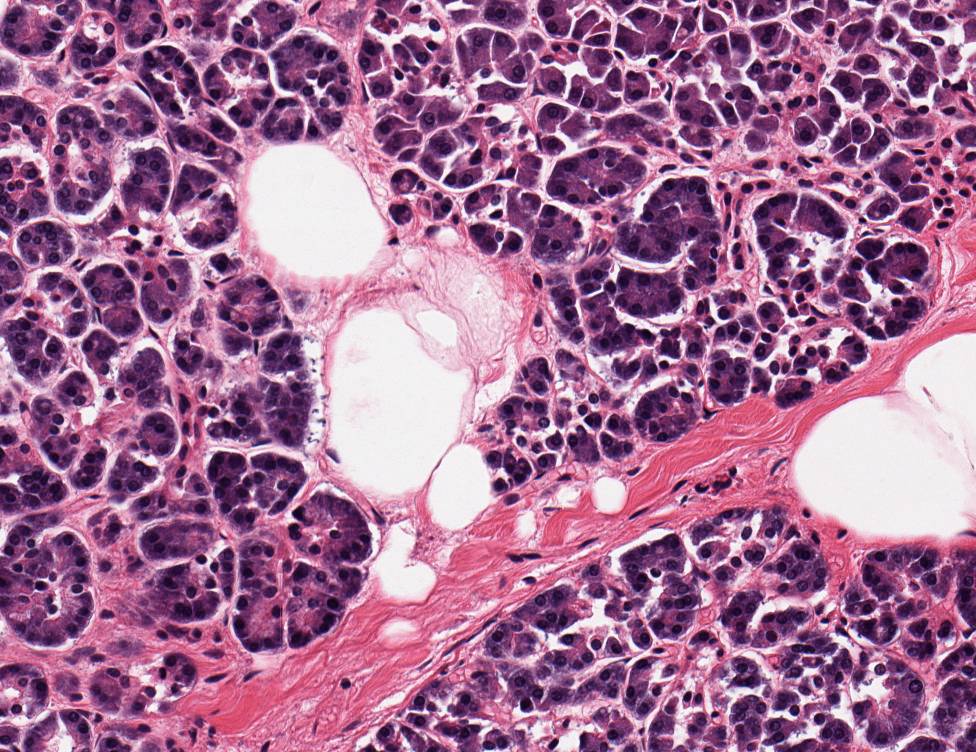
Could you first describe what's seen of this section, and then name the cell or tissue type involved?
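Closely packed rounded glandular units, the acini, fill most of the field, divided by thin pink partitions. Their round nuclei lie mostly toward the outer edge of each acinus. A dense pink collagen band runs diagonally from lower left toward the middle of the right edge, its nuclei elongated and parallel to the fibres. This is pancreas.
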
